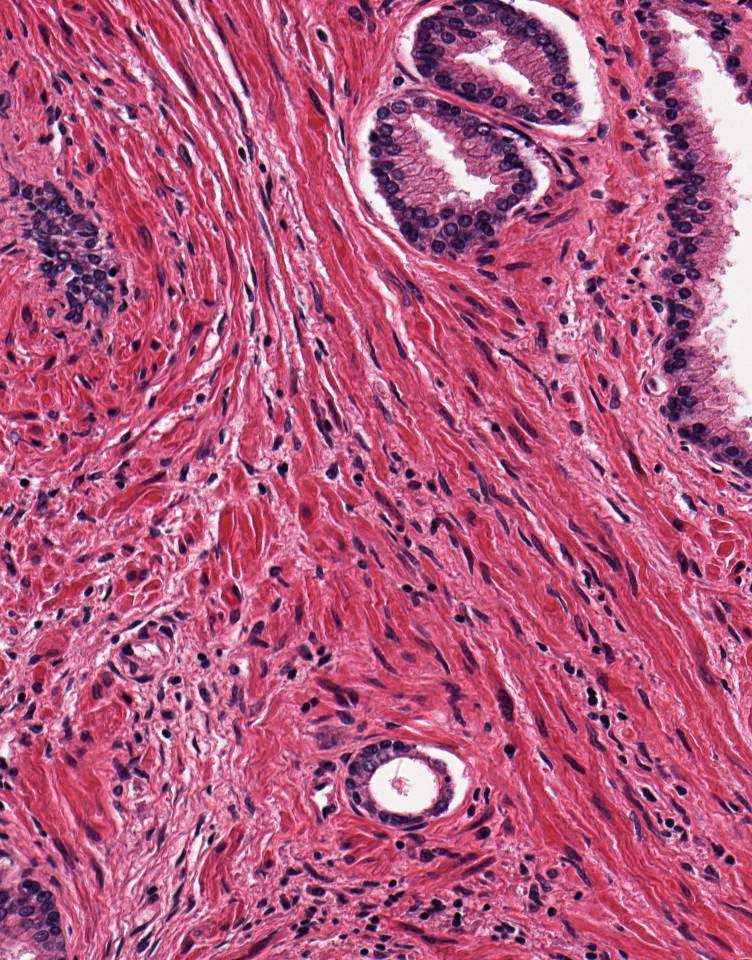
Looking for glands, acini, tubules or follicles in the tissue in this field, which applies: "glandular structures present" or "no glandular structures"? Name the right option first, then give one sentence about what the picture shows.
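Glandular structures present. A few scattered glands lie in dense pink stroma that fills most of the field.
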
